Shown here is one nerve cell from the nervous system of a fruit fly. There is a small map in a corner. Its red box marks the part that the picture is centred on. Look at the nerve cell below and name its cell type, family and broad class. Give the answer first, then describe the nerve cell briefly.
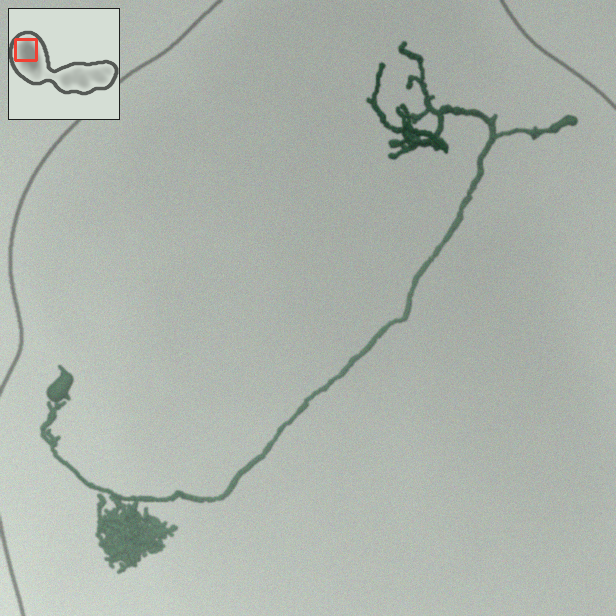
It is of cell type VM7d_adPN. The family is hemilineage ALad1. This is a central-brain intrinsic neuron. The picture shows dozens of branch ends. As drawn here it is about as wide as it is tall.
